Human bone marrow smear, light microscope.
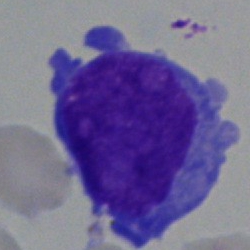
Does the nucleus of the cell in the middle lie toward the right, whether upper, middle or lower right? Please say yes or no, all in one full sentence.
No, most of the cytoplasm lies to the right of the nucleus.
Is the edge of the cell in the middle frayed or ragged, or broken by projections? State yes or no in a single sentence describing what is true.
Yes, the outline of the cell is rough.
